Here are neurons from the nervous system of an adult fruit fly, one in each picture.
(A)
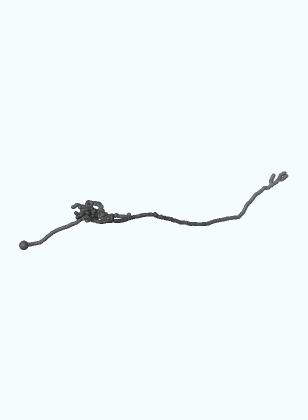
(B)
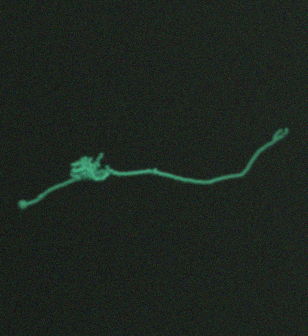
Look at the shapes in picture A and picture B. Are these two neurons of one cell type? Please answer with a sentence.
They are of the same cell type.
